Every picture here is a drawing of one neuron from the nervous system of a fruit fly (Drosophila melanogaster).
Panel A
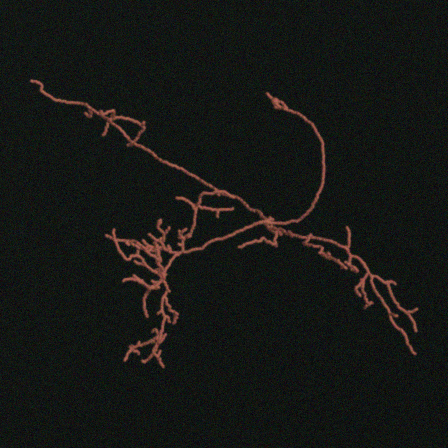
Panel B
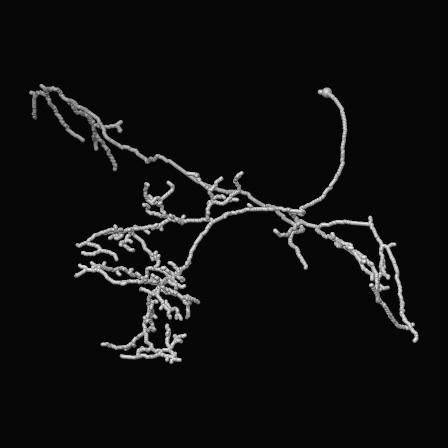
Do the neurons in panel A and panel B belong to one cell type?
yes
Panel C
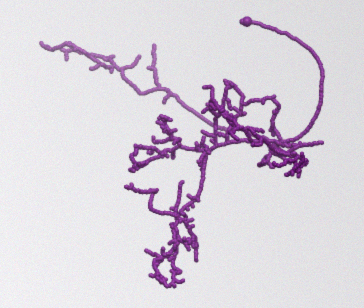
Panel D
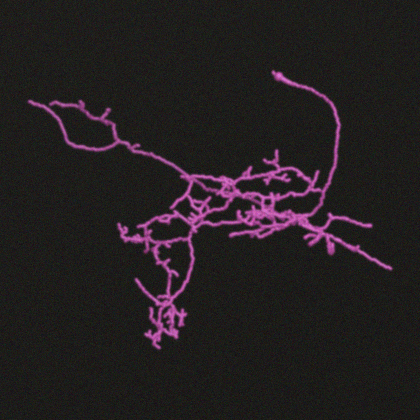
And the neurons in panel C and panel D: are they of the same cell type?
yes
